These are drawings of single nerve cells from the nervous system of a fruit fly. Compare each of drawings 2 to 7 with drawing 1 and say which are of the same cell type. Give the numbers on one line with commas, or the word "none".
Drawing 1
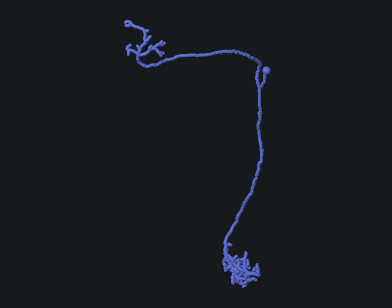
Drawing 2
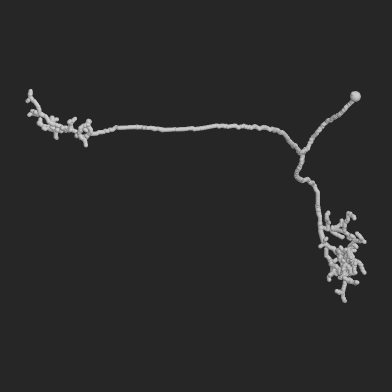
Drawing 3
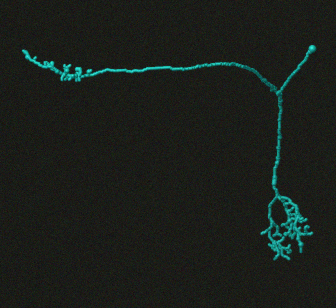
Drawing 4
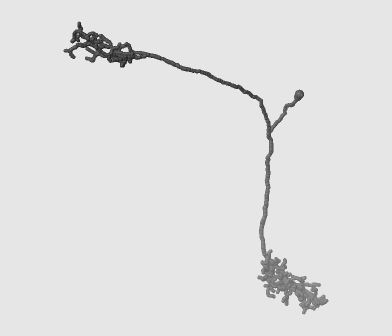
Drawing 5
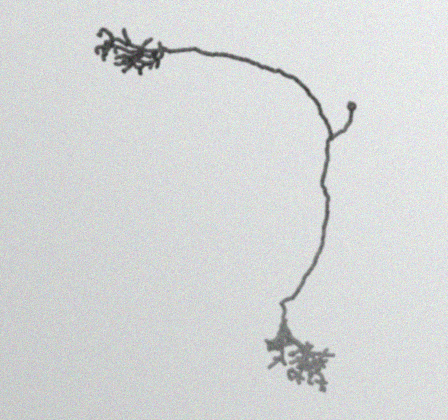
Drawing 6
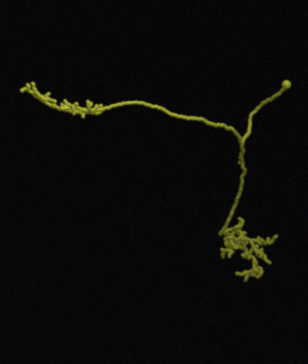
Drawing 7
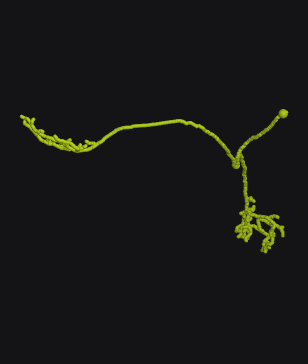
2, 3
